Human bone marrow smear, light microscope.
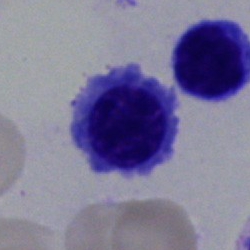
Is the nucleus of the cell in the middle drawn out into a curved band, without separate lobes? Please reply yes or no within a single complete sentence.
No, compact and round or oval, the nucleus is not a curved band.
